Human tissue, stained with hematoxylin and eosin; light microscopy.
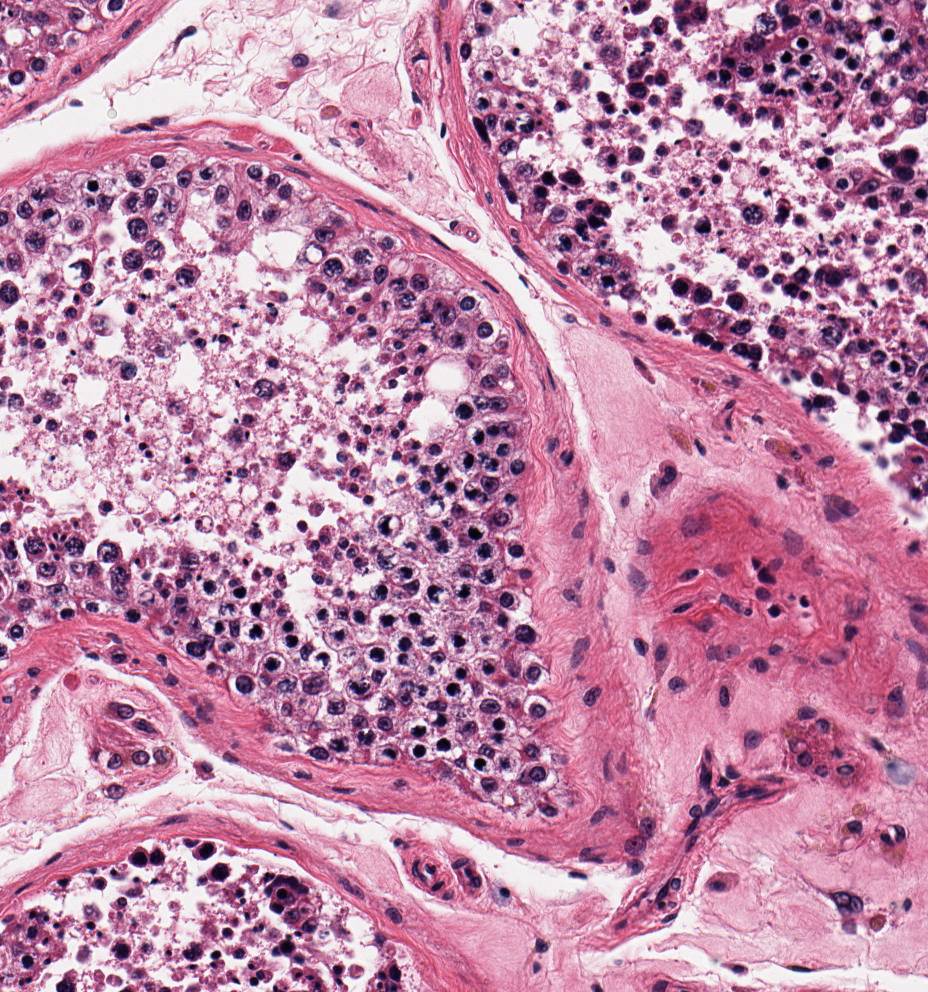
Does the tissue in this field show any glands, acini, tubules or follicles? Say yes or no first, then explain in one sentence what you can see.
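Yes. The tubules are crowded with rounded cells whose round nuclei are dark, many with coarsely clumped chromatin.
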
